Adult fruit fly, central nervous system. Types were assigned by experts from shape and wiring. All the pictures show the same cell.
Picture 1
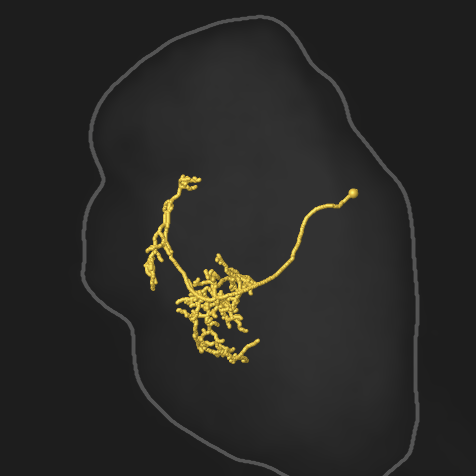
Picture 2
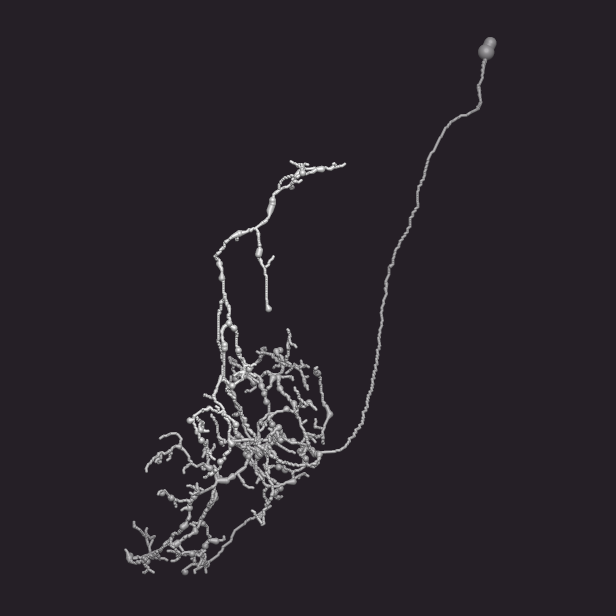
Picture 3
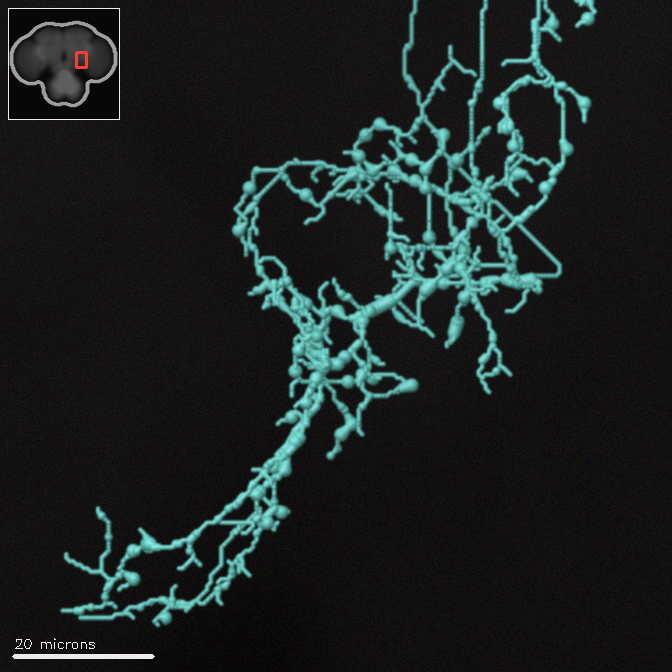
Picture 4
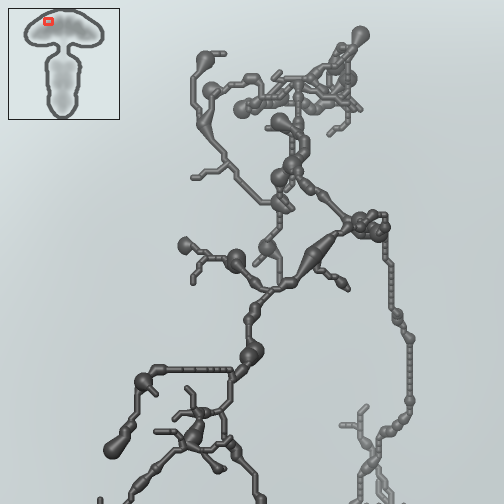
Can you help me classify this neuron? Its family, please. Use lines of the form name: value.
family: hemilineage VLPp1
